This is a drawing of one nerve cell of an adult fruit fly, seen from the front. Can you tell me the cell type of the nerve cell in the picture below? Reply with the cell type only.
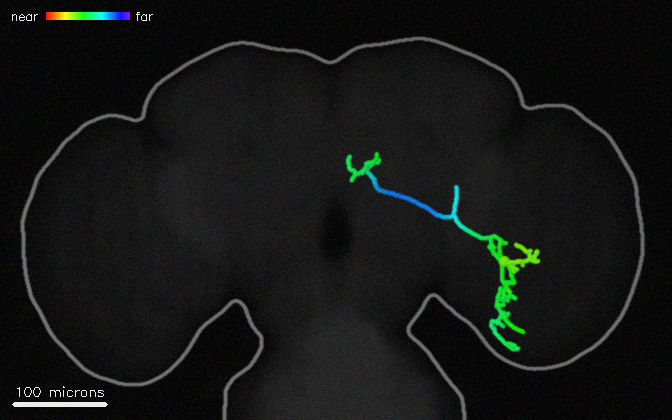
aMe5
